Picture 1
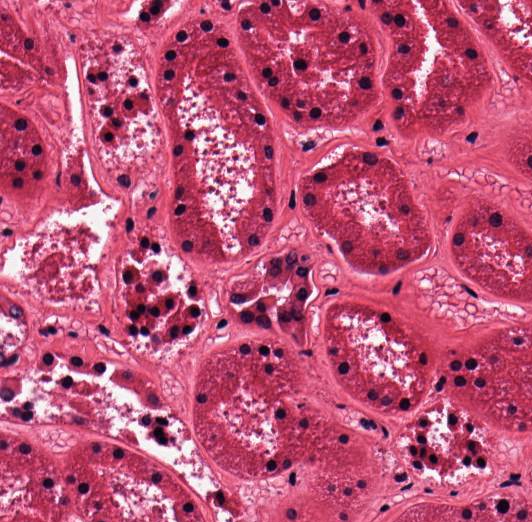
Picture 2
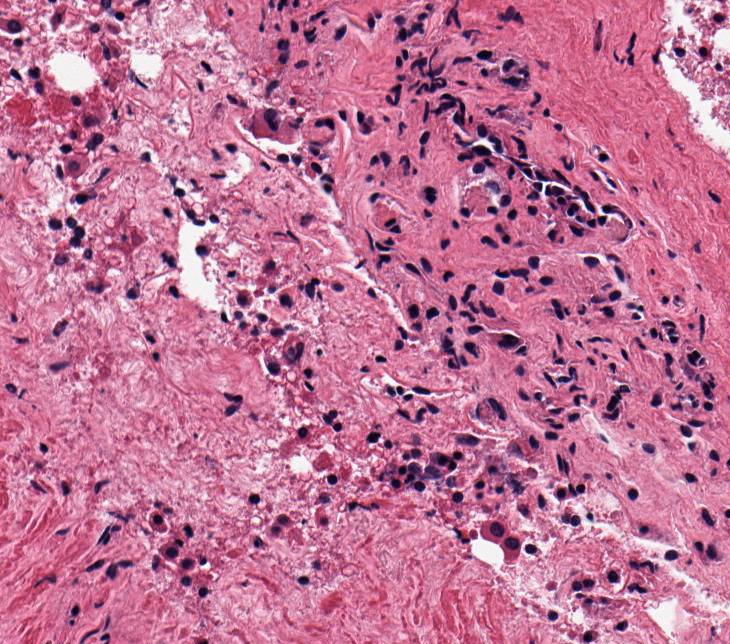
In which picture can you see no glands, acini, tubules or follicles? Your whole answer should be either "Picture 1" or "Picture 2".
Picture 2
